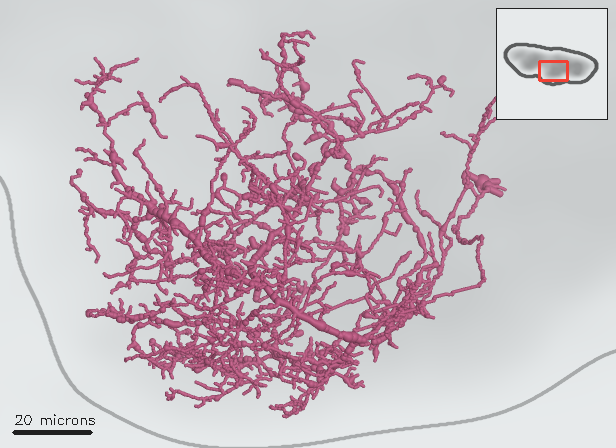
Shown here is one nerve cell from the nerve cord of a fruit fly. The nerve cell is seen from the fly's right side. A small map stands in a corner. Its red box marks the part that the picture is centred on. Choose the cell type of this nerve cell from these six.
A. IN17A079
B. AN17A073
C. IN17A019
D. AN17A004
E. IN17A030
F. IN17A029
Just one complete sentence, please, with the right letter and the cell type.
Named in option C, IN17A019 is the cell type of the nerve cell.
